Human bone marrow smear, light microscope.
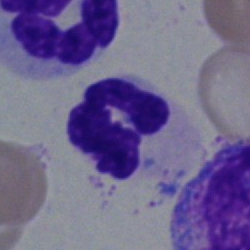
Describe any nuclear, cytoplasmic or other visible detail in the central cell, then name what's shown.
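First, the nucleus forms a knobbly ring, with several bulges and notches along it. Second, no nucleoli can be seen in the nucleus. Third, a moderate rim of pale grey-lilac cytoplasm surrounds the nucleus. Fourth, the cytoplasm shows no distinct coarse granules. Finally, the cell is a segmented neutrophil.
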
